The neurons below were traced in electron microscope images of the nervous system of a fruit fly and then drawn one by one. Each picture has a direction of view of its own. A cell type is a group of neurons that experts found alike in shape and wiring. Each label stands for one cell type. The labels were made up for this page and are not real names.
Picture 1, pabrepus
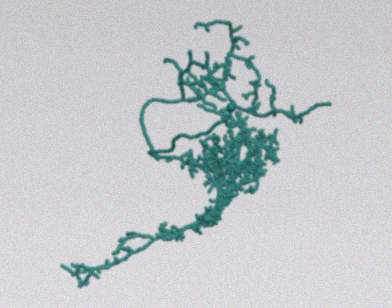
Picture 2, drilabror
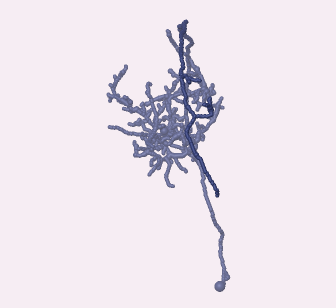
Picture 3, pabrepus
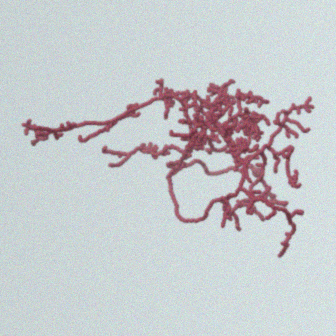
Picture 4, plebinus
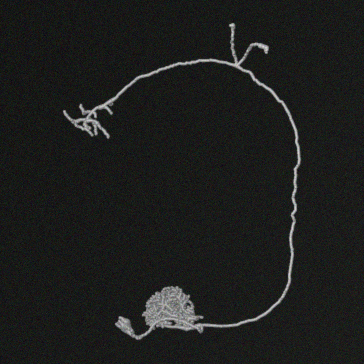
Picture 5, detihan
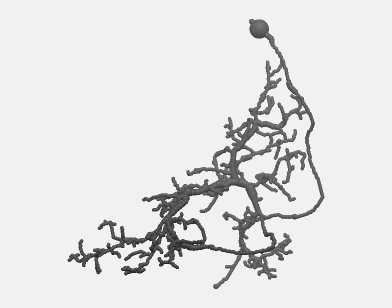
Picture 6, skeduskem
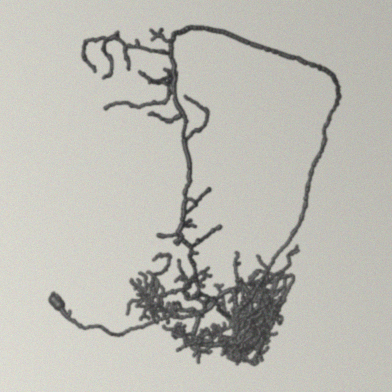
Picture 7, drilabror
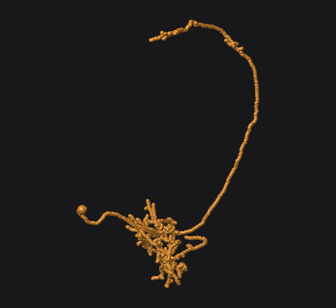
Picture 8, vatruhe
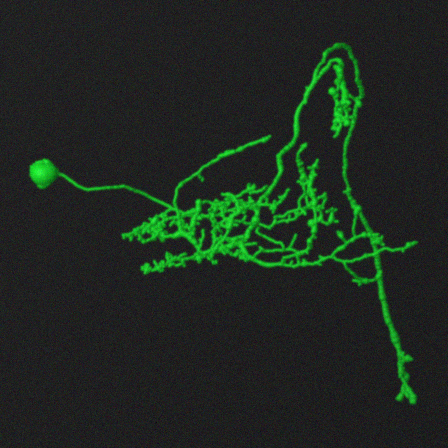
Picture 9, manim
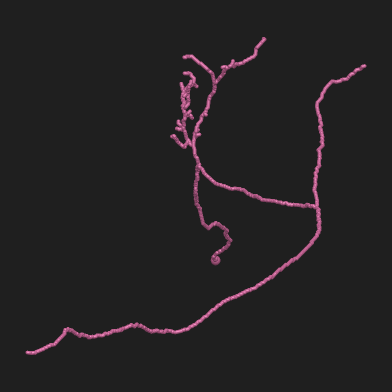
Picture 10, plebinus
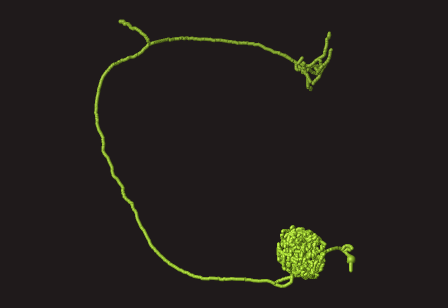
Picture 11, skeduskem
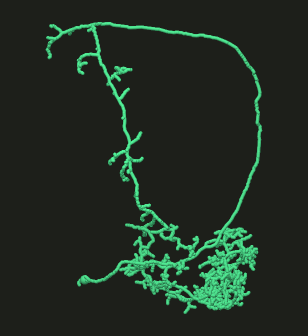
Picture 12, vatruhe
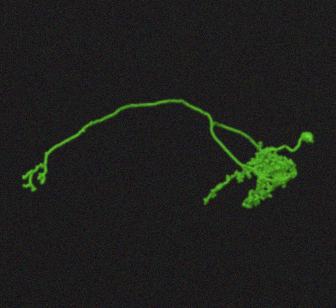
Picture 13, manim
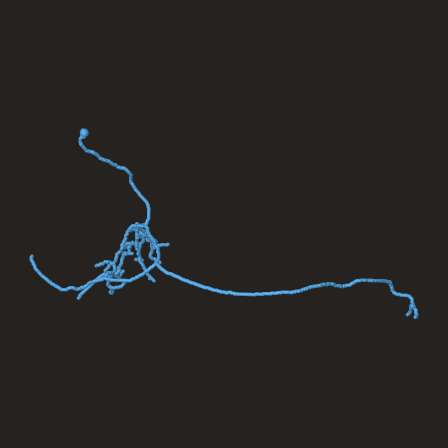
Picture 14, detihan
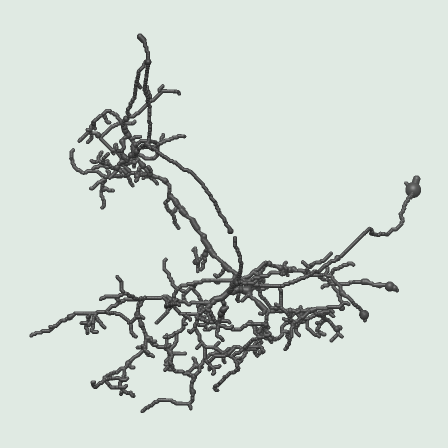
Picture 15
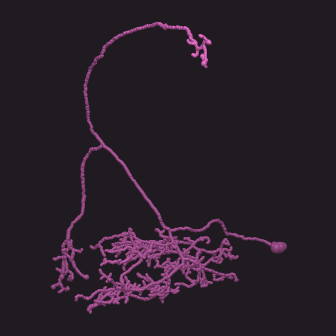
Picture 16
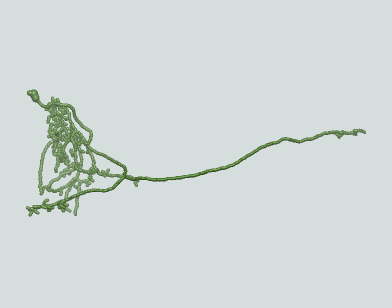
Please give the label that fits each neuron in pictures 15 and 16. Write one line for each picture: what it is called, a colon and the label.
15: vatruhe
16: vatruhe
